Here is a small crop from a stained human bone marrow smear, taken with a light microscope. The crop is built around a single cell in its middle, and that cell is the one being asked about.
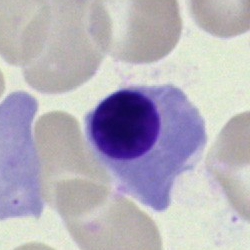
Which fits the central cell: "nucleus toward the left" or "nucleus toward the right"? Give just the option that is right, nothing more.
Nucleus toward the left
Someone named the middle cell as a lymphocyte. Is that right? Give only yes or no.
no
